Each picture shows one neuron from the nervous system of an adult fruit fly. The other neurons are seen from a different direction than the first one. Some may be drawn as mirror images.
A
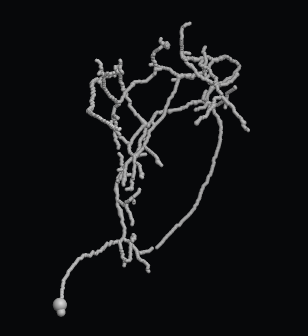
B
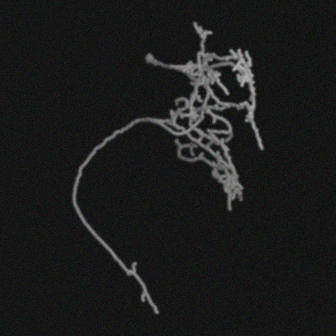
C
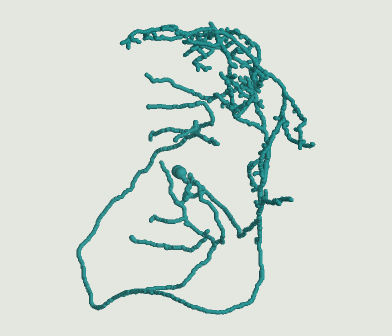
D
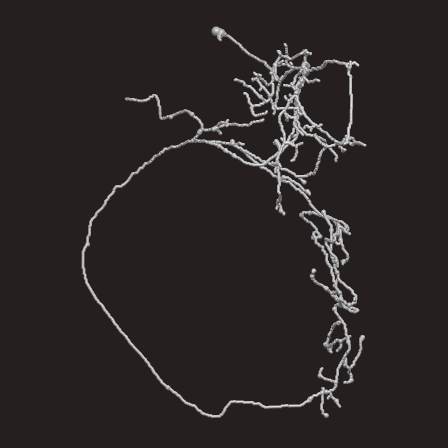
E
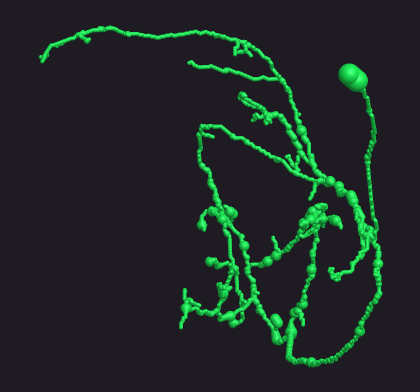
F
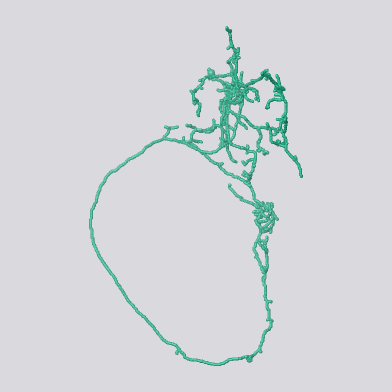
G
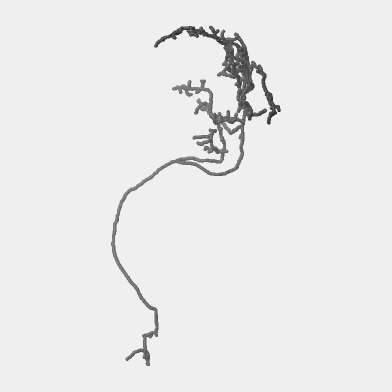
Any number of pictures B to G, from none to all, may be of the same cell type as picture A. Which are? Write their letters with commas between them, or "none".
E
